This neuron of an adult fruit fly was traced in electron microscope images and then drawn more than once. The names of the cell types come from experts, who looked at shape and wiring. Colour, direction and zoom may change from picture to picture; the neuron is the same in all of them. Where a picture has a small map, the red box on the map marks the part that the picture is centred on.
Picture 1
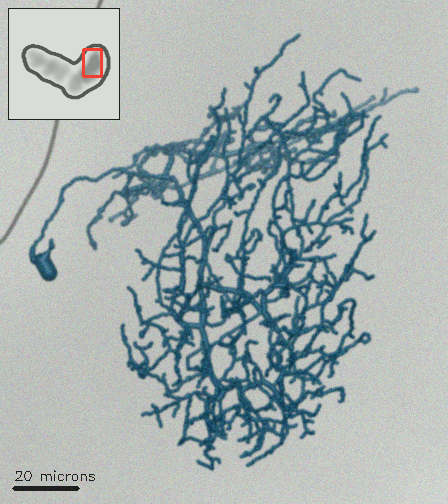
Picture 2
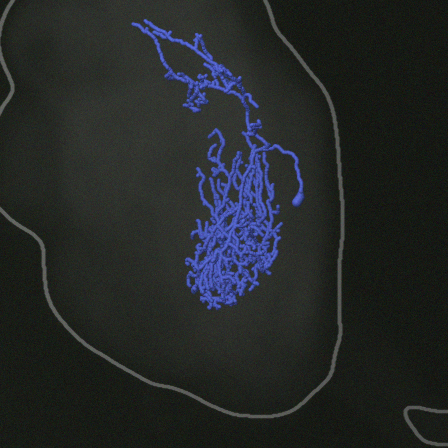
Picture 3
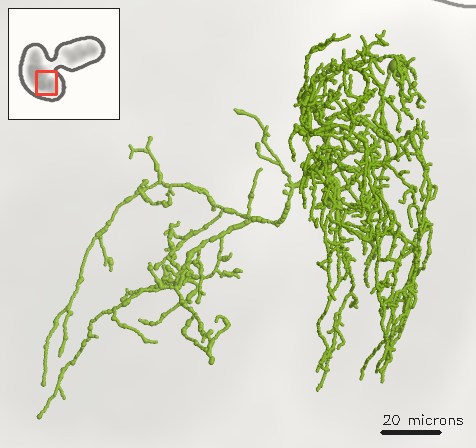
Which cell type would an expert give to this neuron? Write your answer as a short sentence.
The cell type is LT75.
